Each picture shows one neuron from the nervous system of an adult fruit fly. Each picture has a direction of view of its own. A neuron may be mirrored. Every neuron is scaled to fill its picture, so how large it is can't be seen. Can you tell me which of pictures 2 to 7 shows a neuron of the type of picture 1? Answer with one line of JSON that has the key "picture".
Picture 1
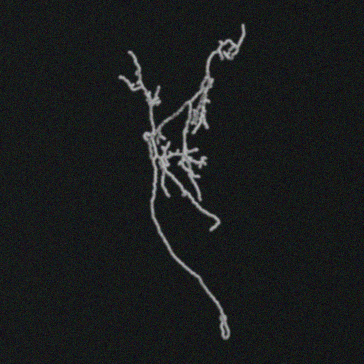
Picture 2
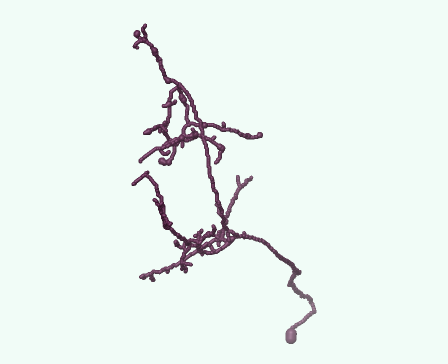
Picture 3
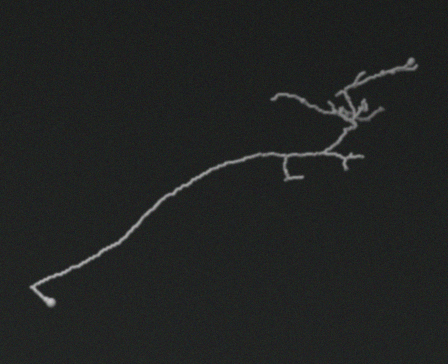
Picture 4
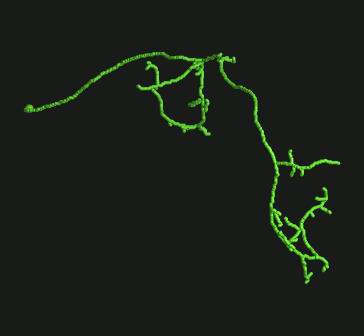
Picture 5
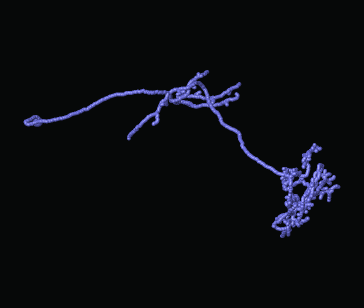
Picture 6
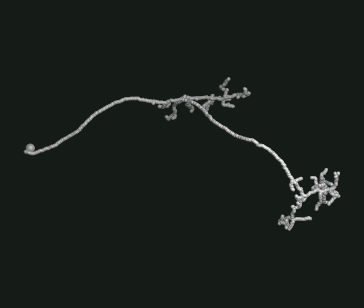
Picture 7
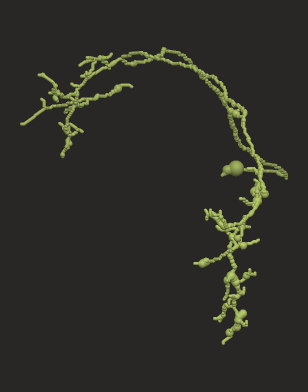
{"picture": 2}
